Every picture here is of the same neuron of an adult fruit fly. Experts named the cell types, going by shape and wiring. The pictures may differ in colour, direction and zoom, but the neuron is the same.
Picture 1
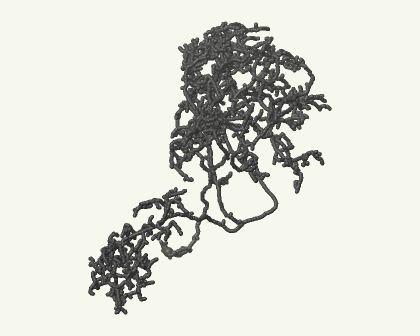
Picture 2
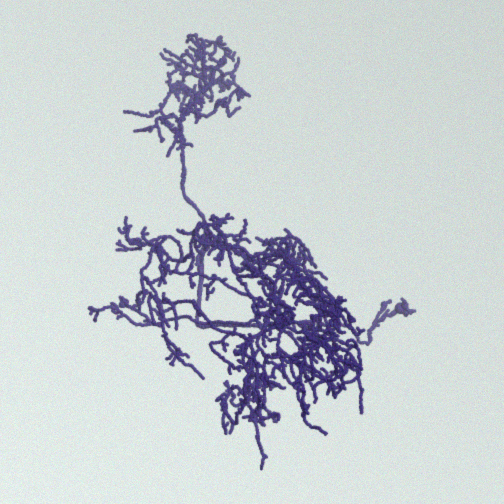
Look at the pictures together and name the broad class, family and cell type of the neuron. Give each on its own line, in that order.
central-brain intrinsic neuron
hemilineage DM4_dorsal
5-HTPMPD01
